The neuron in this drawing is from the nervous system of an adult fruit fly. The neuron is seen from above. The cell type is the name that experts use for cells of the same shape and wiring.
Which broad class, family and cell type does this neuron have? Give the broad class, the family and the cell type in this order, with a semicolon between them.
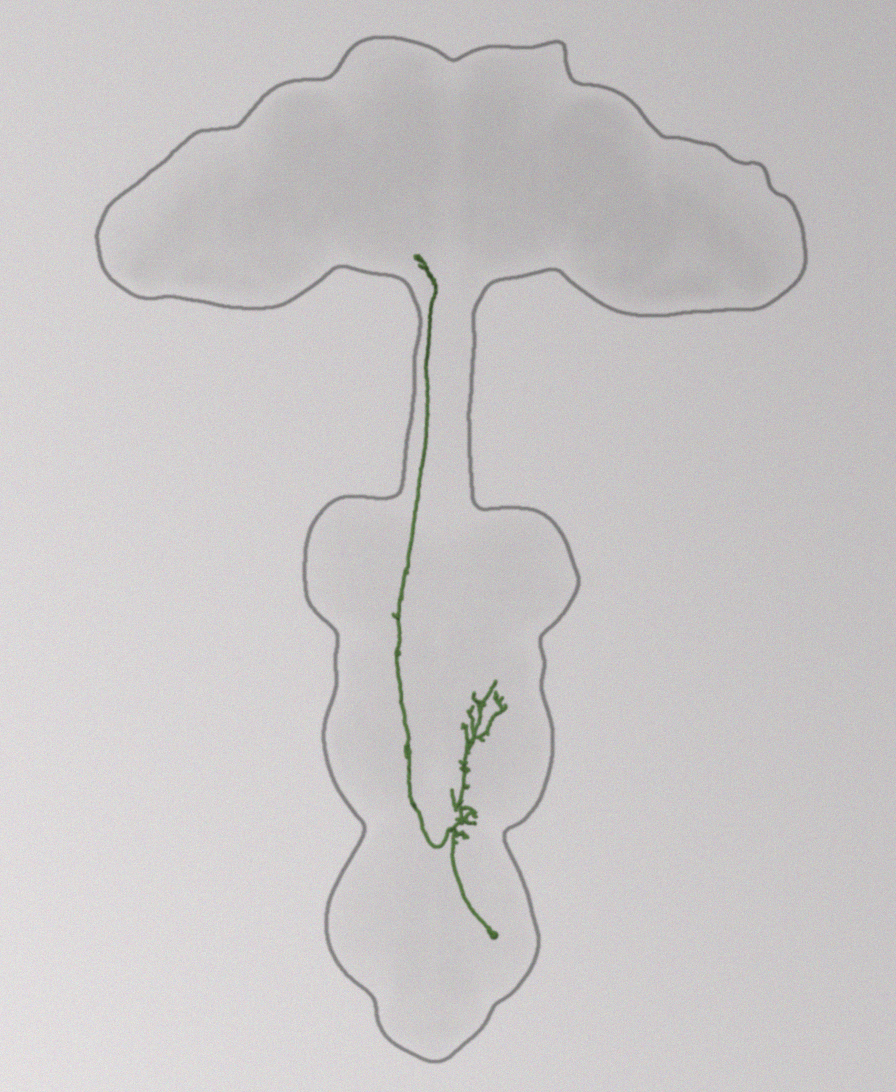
ascending neuron; hemilineage 07B; AN07B089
